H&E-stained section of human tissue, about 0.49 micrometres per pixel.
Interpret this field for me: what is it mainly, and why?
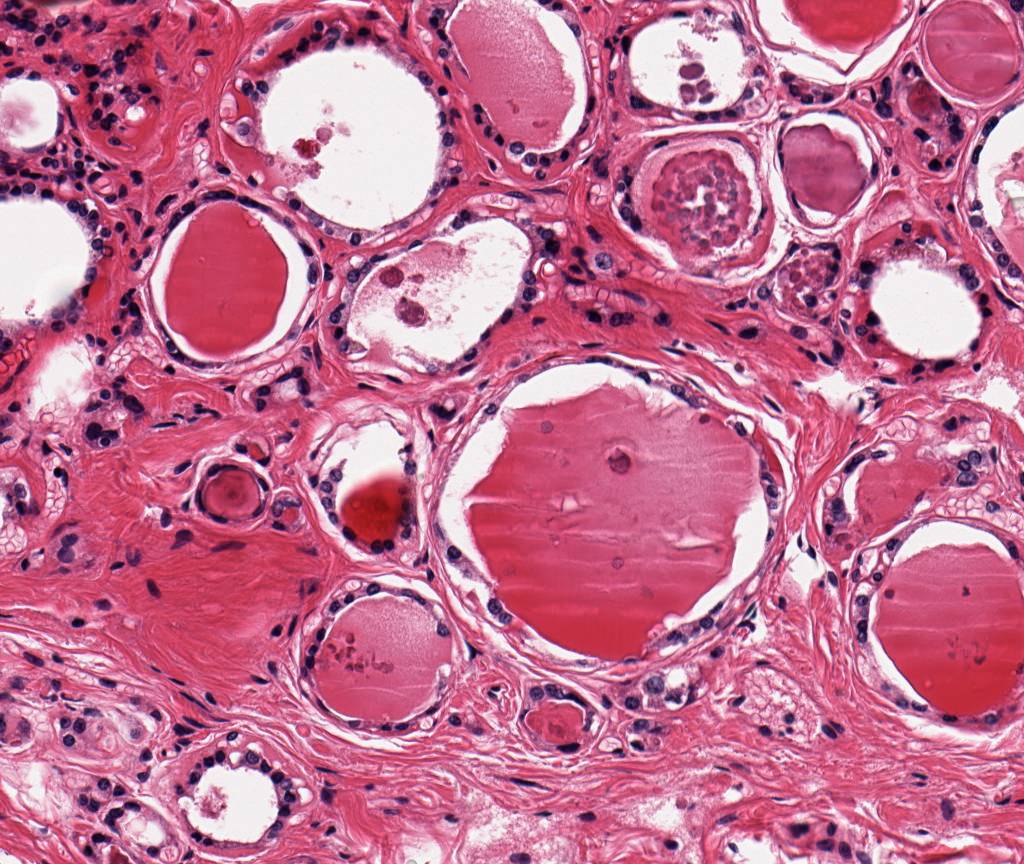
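The field mainly shows the thyroid follicle. Each space has a single lining layer of flattened to low cuboidal cells with dark nuclei. Many spaces, the largest central, hold homogeneous deep pink material, often retracted to leave a clear crescent at one edge.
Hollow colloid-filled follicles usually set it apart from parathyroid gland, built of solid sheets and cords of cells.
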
